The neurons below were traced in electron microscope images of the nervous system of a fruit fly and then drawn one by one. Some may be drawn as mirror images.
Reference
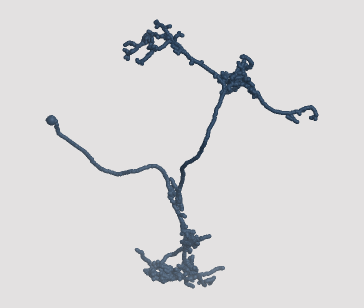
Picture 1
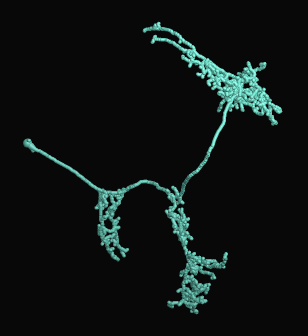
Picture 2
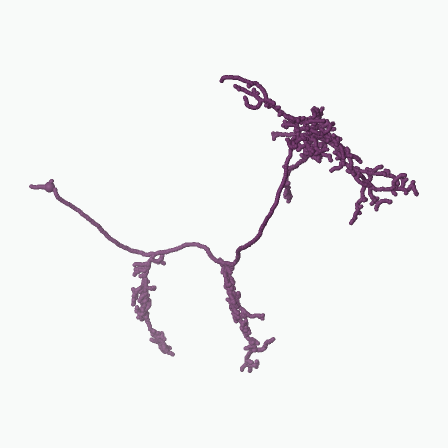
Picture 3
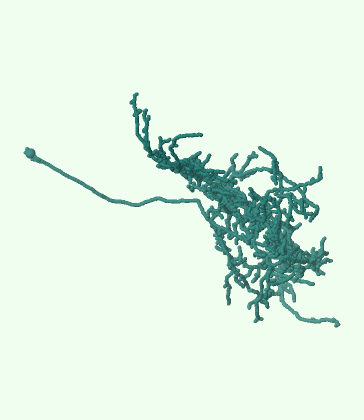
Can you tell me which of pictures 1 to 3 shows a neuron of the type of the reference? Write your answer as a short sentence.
The neuron in picture 1 is of the same cell type.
